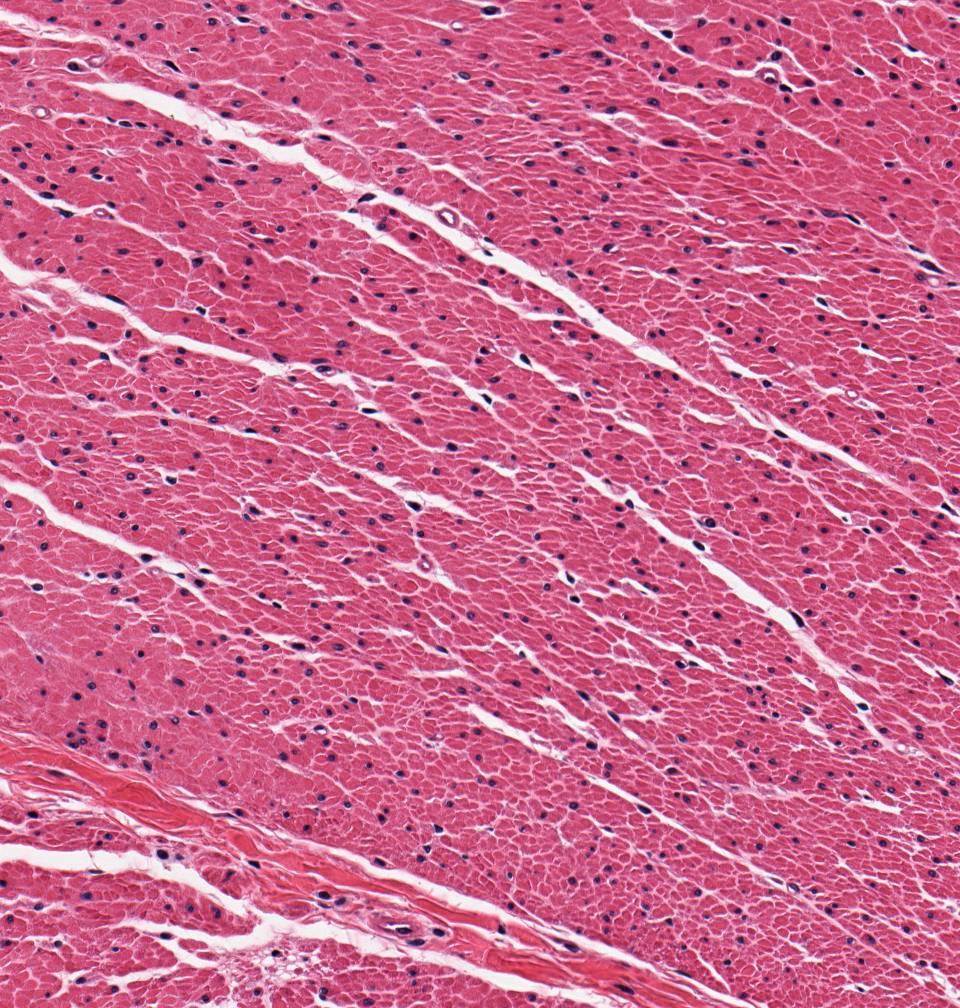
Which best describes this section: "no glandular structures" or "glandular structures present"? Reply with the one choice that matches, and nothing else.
No glandular structures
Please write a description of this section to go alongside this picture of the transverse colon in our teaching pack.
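The fibres have cytoplasm staining a bright, even pink. Among them, small, dark, rounded nuclei are scattered evenly across the whole field. A band of deeper red, compact fibrous tissue runs parallel to the fibres across the lower left corner. No fat cells appear anywhere.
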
